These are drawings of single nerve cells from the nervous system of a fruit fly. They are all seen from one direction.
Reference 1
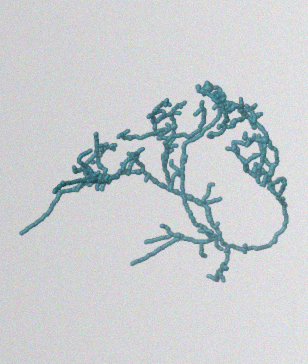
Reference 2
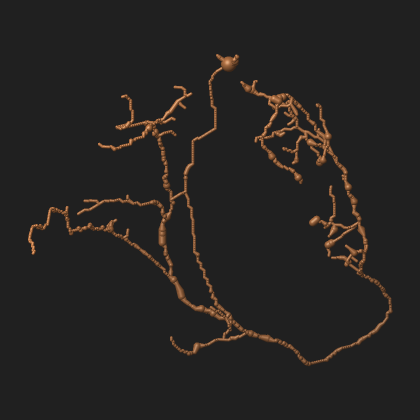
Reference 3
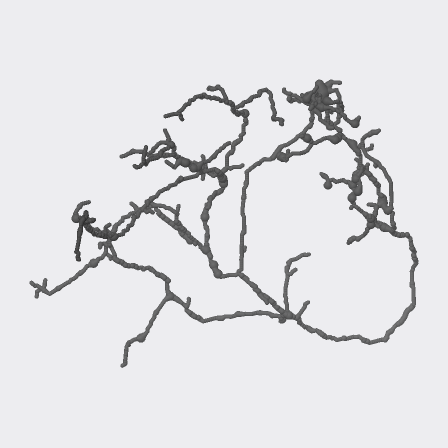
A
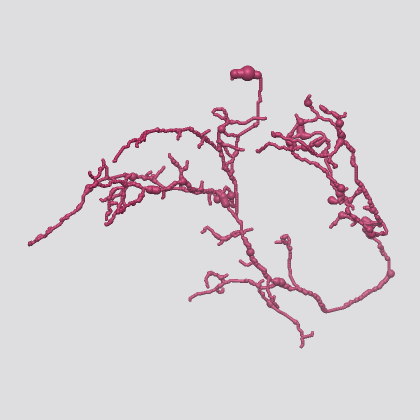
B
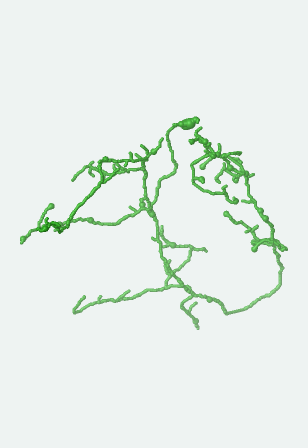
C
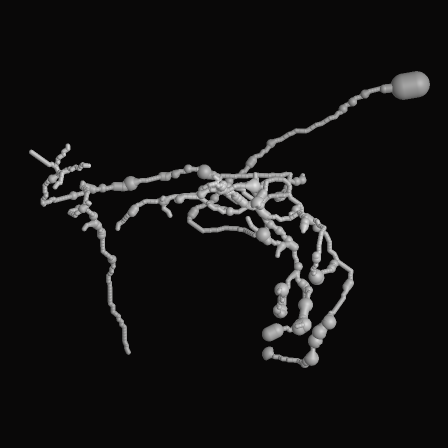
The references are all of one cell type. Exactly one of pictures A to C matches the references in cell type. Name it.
A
